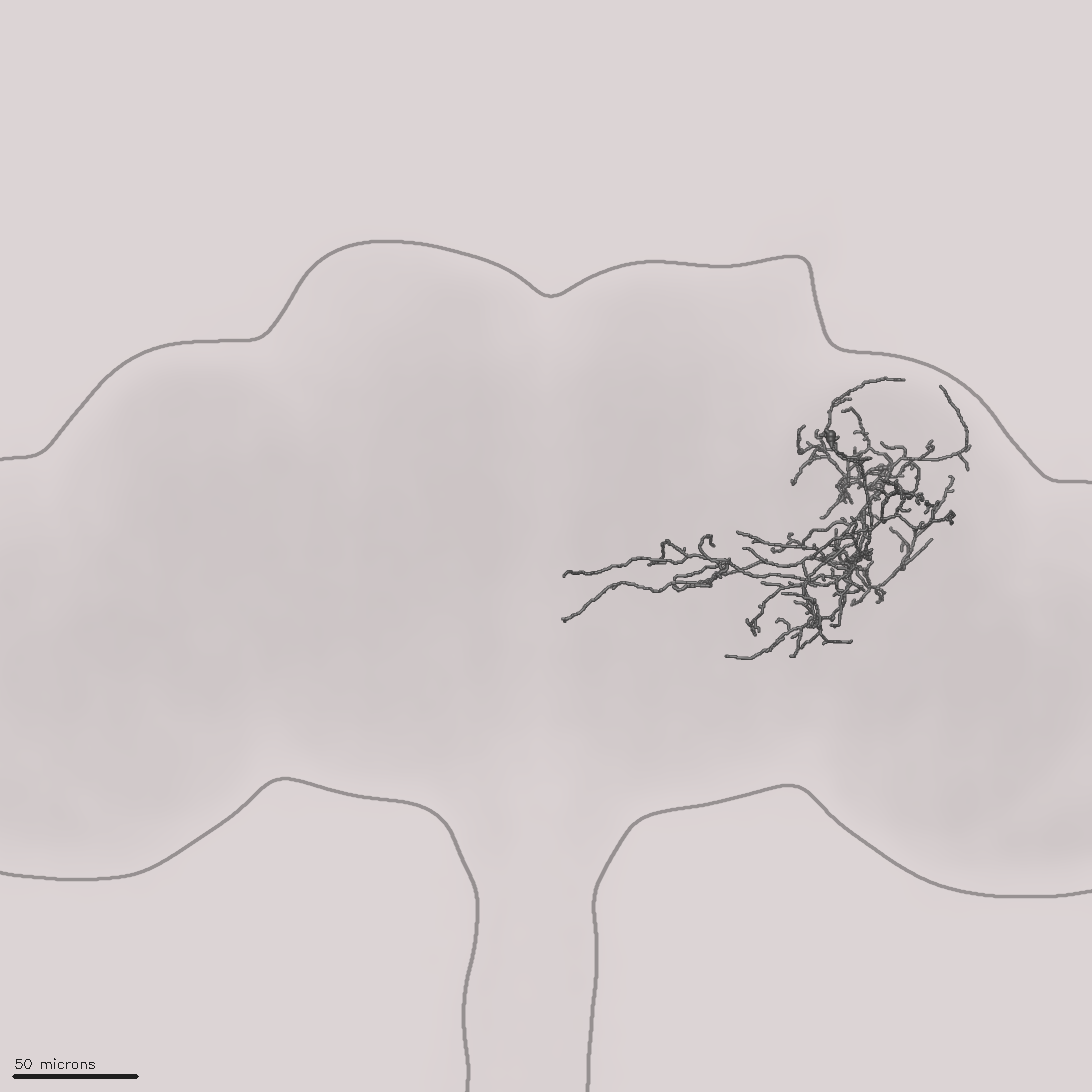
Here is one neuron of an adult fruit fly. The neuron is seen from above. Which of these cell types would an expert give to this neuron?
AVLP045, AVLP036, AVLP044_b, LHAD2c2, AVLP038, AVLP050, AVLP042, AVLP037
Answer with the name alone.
AVLP037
